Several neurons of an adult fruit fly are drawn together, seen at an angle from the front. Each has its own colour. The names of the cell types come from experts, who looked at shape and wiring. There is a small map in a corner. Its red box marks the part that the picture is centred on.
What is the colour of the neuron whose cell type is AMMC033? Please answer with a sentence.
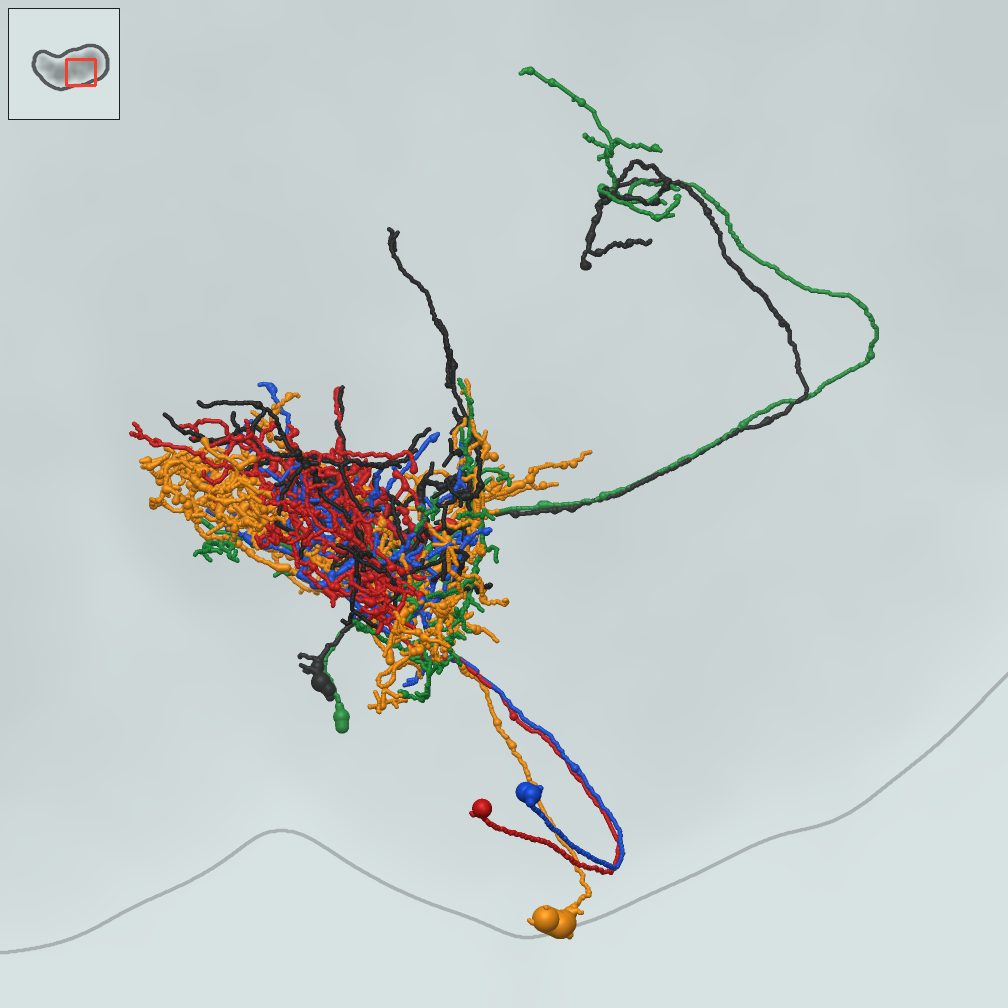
The colour is blue.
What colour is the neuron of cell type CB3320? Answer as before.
The colour is red.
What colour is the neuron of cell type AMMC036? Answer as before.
The colour is green.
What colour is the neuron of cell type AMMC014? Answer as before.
The colour is black.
